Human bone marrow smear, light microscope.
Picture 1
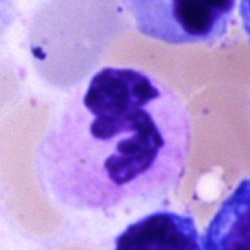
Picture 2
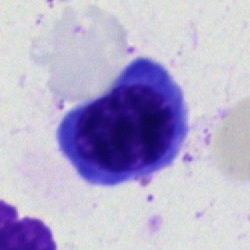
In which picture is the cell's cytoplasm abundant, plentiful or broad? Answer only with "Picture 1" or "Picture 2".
Picture 1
